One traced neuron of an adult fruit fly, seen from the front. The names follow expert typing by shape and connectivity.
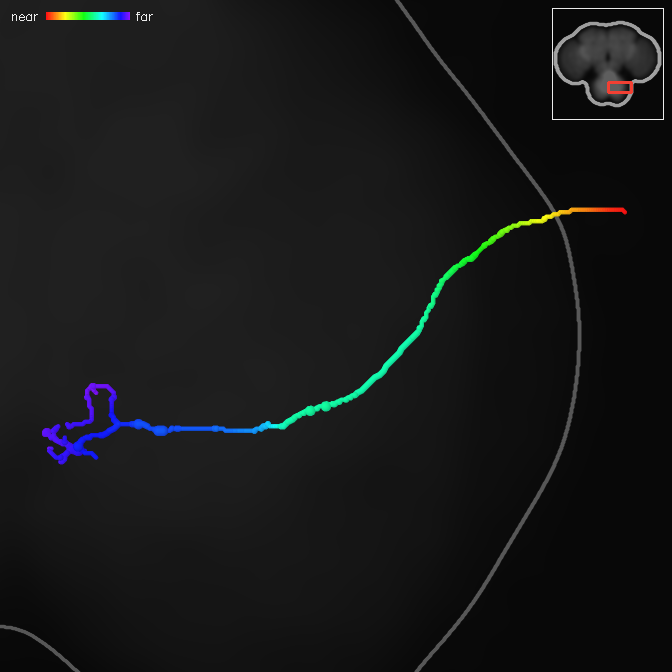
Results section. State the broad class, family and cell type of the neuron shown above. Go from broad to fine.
sensory neuron entering the nerve cord; class gustatory; WG1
